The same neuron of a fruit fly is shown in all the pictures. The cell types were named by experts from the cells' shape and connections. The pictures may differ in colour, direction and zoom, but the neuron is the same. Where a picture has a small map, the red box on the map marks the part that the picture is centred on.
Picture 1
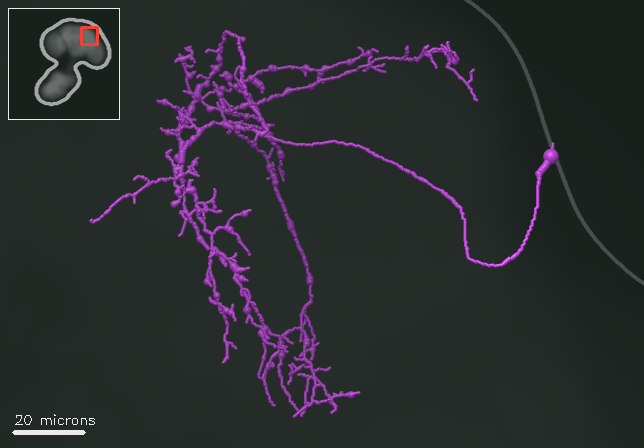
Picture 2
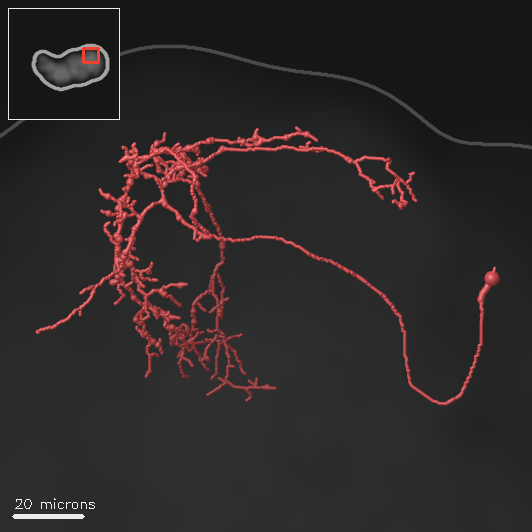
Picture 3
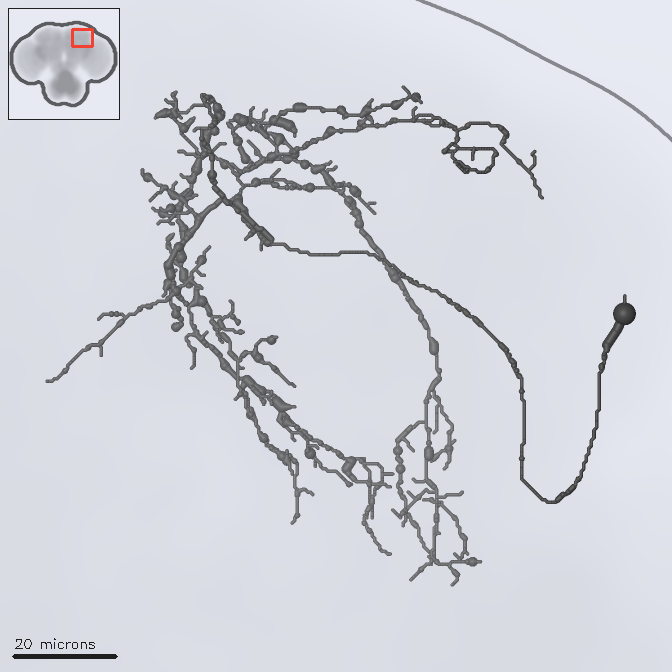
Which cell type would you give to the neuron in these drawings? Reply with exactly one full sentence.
The cell type SLP098 is the type of this neuron.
